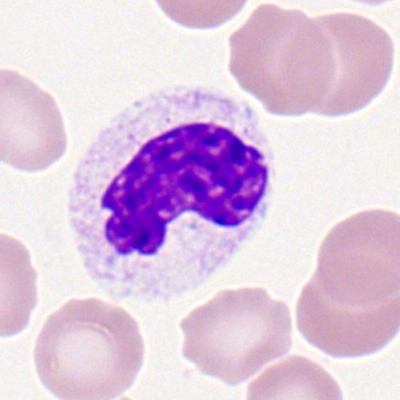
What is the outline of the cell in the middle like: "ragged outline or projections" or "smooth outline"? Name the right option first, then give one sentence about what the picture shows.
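Smooth outline. The cell outline is roughly round with a smooth edge.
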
